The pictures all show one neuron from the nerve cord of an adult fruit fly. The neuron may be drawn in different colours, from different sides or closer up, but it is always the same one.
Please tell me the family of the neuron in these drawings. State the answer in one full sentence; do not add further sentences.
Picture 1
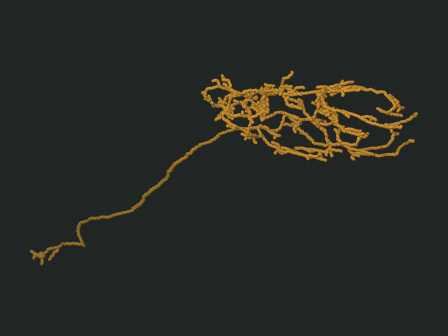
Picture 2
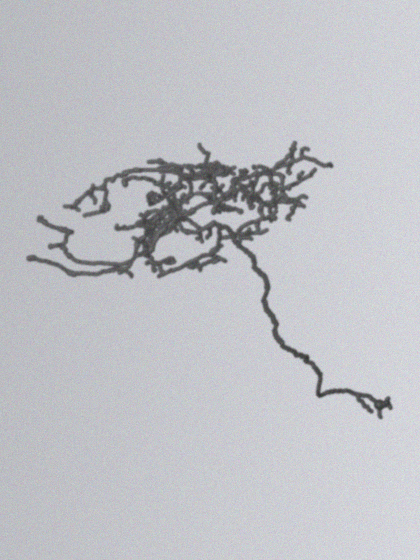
Among the members of family hemilineage 16B is this neuron.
